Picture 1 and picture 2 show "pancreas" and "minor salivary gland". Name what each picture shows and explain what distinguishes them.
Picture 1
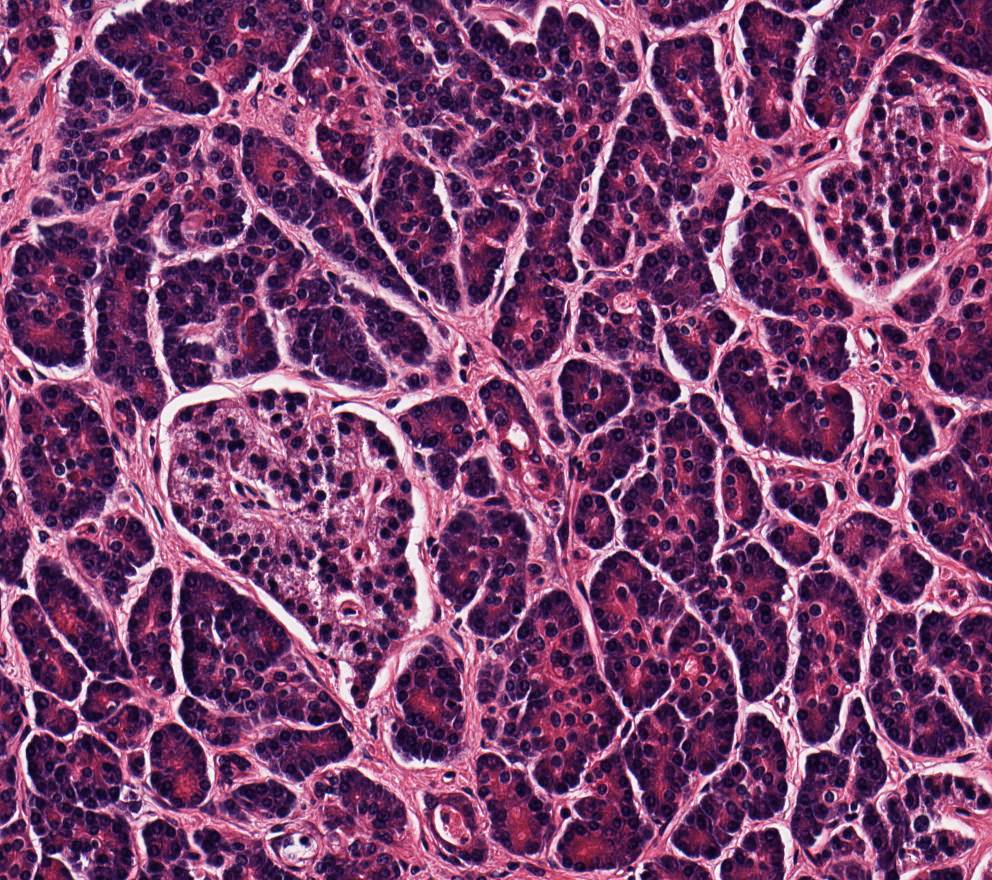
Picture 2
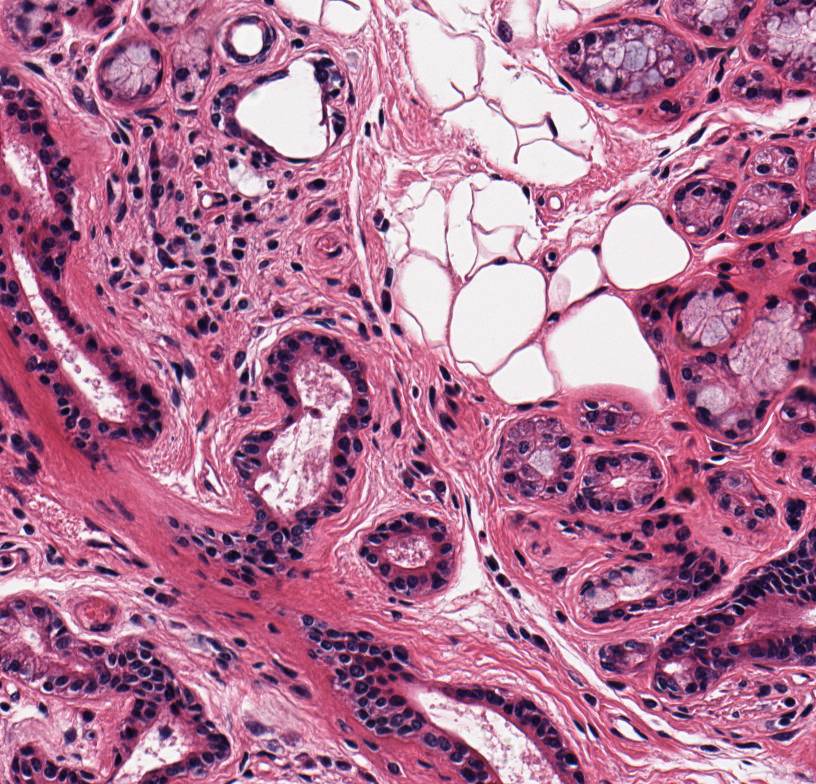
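The pancreas is in picture 1, the minor salivary gland in picture 2. In the pancreas, closely packed acini fill the field and are grouped into small lobules by thin fibrous septa. Its acinar cells have round dark nuclei at the base and pink granular cytoplasm toward the centre of each acinus. Pale clusters are also present, in which cells have paler, less granular cytoplasm and nuclei scattered without basal polarity.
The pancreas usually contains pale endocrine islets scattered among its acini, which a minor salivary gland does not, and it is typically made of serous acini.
In the minor salivary gland, small rounded acini at the right edge hold pale, bubbly, greyish-blue mucous cytoplasm and flattened nuclei pressed against the cell base.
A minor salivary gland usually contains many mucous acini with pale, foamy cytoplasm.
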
